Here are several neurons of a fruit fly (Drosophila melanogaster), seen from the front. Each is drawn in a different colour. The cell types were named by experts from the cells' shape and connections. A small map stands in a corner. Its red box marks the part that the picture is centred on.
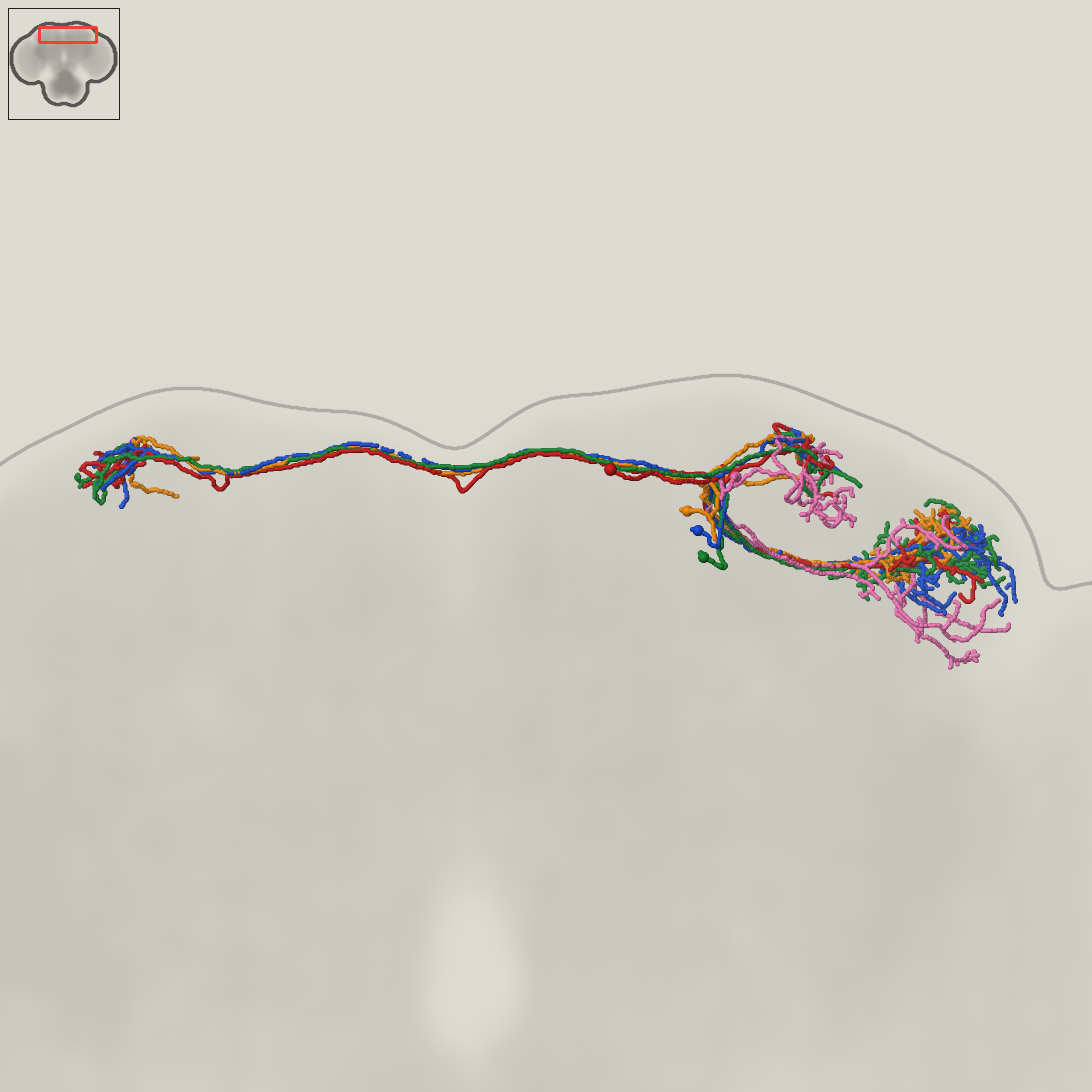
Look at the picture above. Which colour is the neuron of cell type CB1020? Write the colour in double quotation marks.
"green"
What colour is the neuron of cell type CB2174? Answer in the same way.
"blue"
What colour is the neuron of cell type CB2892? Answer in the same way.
"pink"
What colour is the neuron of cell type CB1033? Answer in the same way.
"orange"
